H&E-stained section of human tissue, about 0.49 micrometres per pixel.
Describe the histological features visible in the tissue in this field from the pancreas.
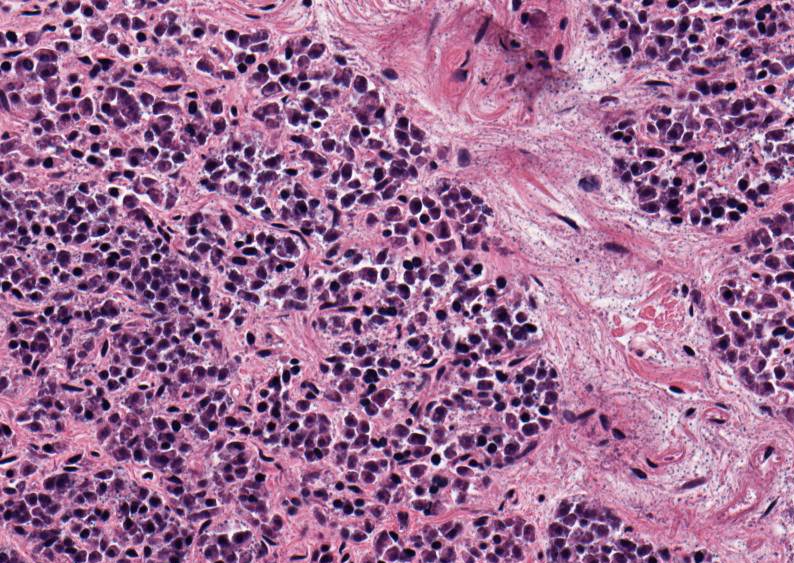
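Closely packed cells, arranged in sheets and nests, fill the left and central parts of the field. Their nuclei are dark-staining and round to oval. A broad band of pale pink loose fibrous stroma crosses the upper right diagonally, and it contains scattered elongated, spindle-shaped nuclei.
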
